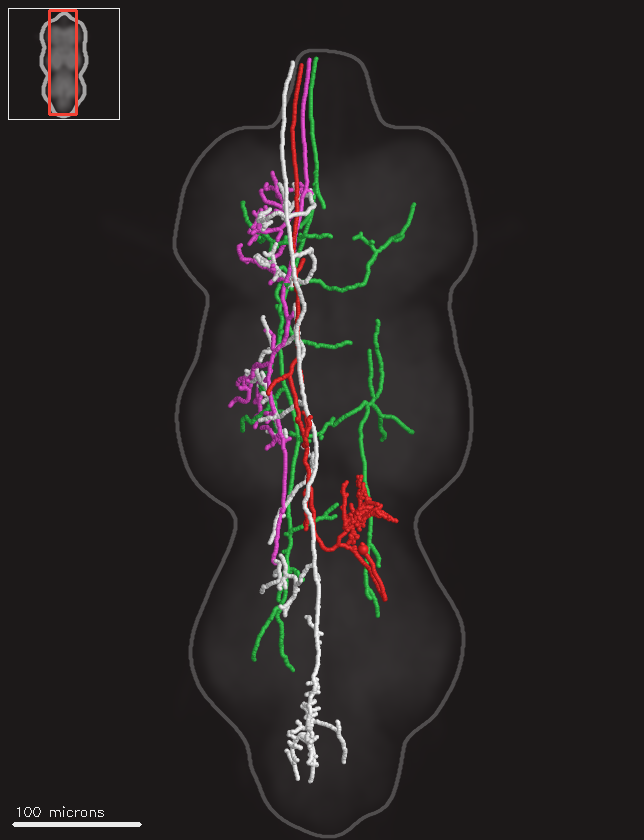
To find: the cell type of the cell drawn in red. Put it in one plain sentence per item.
The cell type is AN19B101.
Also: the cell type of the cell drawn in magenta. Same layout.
The cell type is DNb08.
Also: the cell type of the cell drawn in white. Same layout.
The cell type is DNge013.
